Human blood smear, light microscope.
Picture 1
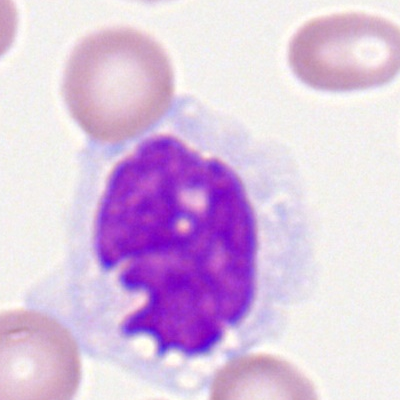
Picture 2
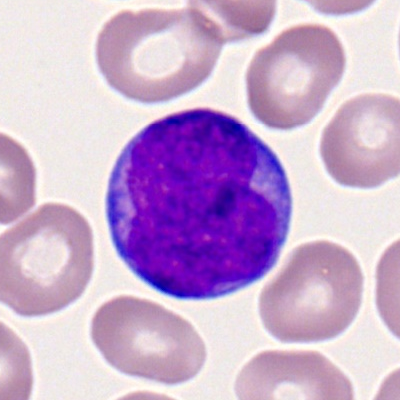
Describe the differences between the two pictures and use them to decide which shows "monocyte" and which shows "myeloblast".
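So, the first one's a monocyte, and the second is a myeloblast. Look at the nuclei first. The monocyte has a deep notch cut into its lower left side, while the myeloblast's nucleus has only a slight indentation on the right and fills nearly all of the cell.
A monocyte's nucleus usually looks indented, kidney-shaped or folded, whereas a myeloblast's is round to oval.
The monocyte's cytoplasm is pale grey-blue, with small clear vacuoles along its lower edge, and no vacuoles show in the myeloblast.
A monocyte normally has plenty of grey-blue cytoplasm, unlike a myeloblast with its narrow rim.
The outlines differ too. The monocyte's border is irregular and uneven, and the myeloblast's is round and smooth, with no projections from its surface. In the monocyte the chromatin is deep purple with a mottled, patchy texture, and two small pale spots lie in the upper middle of the nucleus. Around the myeloblast, the red cells sit close without overlapping it.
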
